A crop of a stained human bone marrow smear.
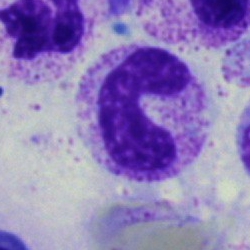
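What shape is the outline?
Round and smooth.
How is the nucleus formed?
Curved into a C opening to the right, one continuous band rather than separate lobes.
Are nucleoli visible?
None that I can make out.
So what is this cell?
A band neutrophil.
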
